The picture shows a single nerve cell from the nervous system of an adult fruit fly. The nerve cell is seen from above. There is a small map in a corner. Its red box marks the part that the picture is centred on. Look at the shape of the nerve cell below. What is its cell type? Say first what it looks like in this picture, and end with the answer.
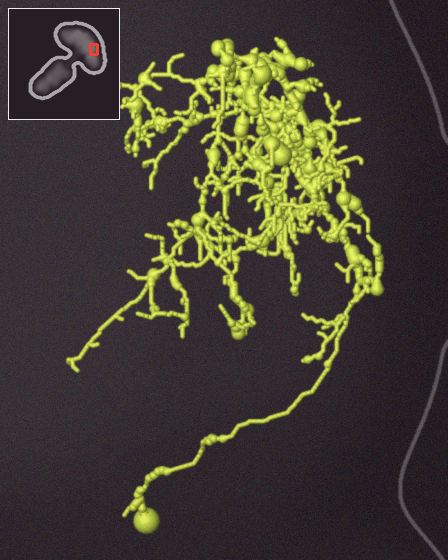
It is in the brain and does not reach the nerve cord. Dozens of branch ends can be seen. Its broad class is central-brain intrinsic neuron. It is of cell type AVLP365.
